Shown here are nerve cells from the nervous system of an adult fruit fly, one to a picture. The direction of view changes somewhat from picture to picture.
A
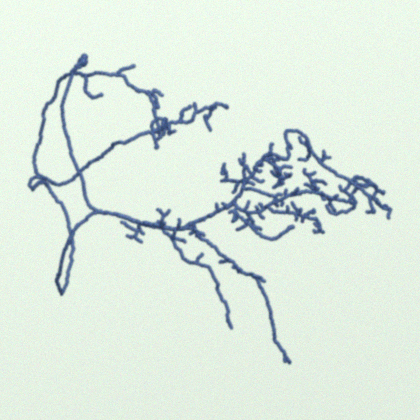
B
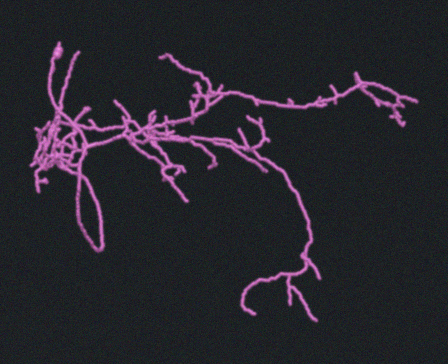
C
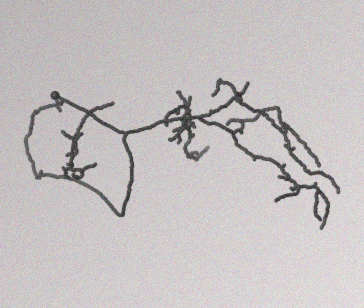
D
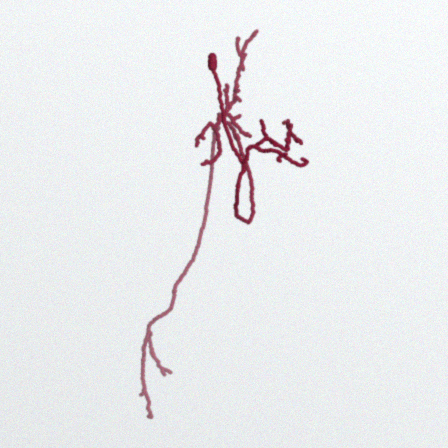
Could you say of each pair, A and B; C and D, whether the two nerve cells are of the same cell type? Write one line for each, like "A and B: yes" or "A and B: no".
A and B: no
C and D: no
